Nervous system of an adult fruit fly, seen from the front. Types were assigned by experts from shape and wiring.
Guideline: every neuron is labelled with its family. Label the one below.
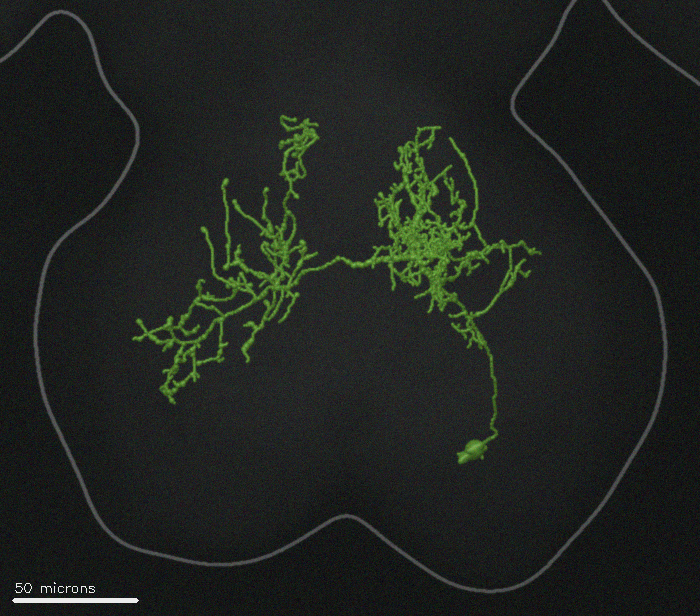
hemilineage 07B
